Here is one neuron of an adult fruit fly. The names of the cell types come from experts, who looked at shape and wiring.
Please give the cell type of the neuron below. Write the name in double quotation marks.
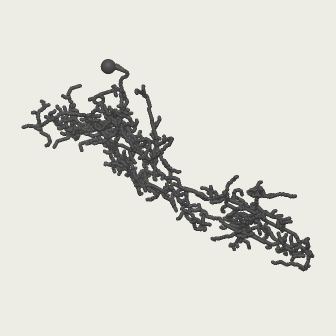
"GNG075"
